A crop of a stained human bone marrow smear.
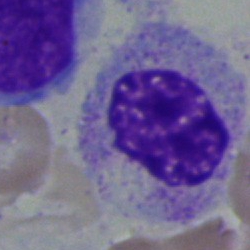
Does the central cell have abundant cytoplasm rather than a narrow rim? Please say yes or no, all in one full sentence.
Yes, abundant cytoplasm encircles the nucleus of the cell.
